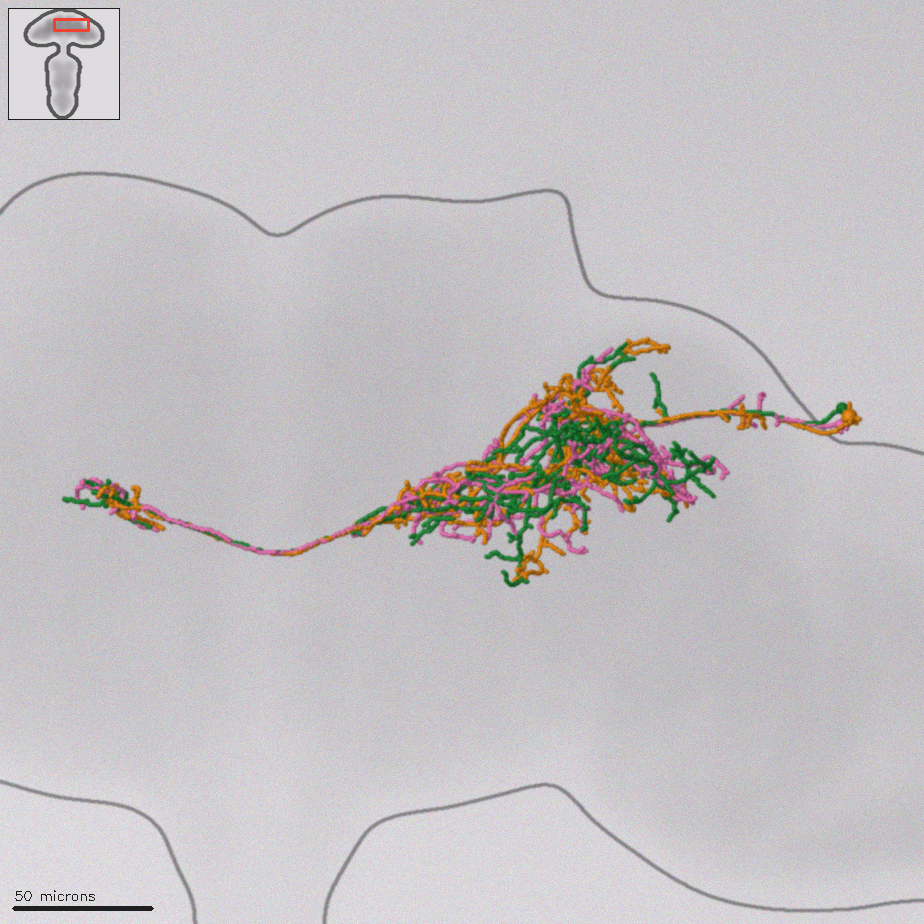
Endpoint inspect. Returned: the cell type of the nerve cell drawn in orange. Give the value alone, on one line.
CL062_a2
